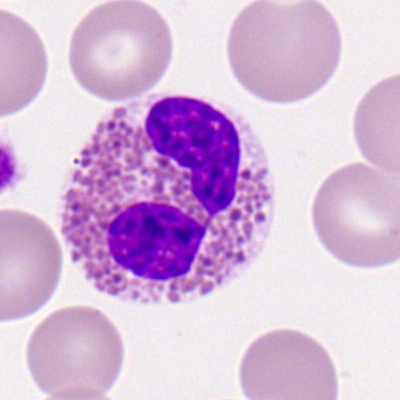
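Eosinophil, the cell in the middle of this stained blood smear. Notice first its round, smooth outline. Then look at the nucleus: it has two lobes, one at the upper right and the other at the lower left. You won't find any nucleoli in it.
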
